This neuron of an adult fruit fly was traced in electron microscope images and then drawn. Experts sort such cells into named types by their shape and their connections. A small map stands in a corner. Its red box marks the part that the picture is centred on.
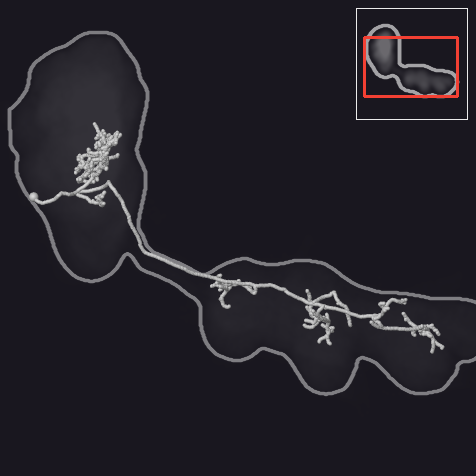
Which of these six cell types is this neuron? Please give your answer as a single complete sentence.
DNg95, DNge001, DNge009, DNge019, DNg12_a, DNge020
This neuron carries the cell type designation DNg95.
